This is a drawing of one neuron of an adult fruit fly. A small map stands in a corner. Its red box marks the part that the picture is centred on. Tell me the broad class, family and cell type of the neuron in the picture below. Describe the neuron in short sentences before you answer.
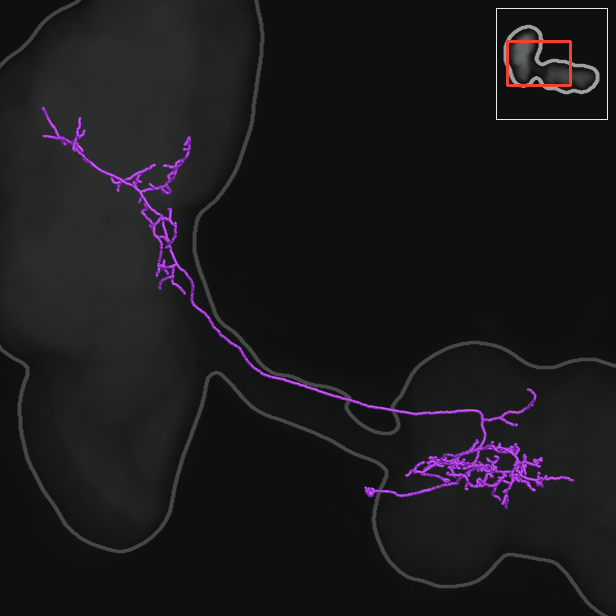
It runs through the neck, between the brain and the nerve cord. The cell body can be seen at the bottom of the picture. Dozens of branch ends can be seen. It is an ascending neuron. The family is hemilineage 07B. The cell type is AN07B037_a.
